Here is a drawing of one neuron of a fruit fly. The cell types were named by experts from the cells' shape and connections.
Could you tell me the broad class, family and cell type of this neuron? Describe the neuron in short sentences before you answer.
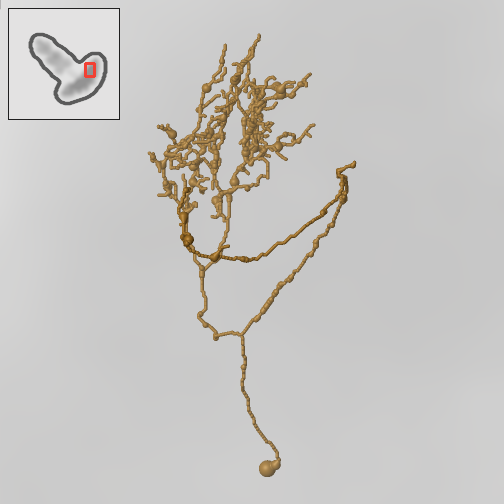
Its cell body lies at the bottom of the picture. The picture shows dozens of branch ends. Its broad class is visual projection neuron. The family is LoVP. Its cell type is LoVP1.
